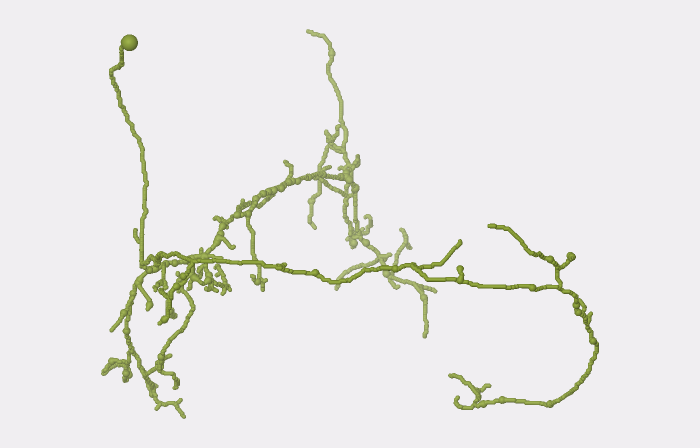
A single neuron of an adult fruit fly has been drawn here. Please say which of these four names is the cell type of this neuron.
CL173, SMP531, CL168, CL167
CL168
